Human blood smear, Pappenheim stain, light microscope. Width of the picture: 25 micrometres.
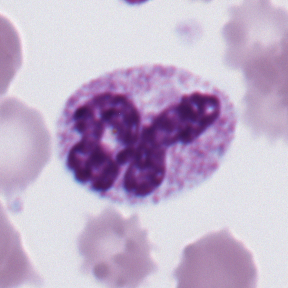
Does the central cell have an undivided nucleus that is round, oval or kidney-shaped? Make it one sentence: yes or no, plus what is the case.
No, this cell has a lobed nucleus rather than a single undivided one.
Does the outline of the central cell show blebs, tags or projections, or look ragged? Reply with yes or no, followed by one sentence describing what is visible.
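No. The cell outline is a smooth oval, wider than it is tall.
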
